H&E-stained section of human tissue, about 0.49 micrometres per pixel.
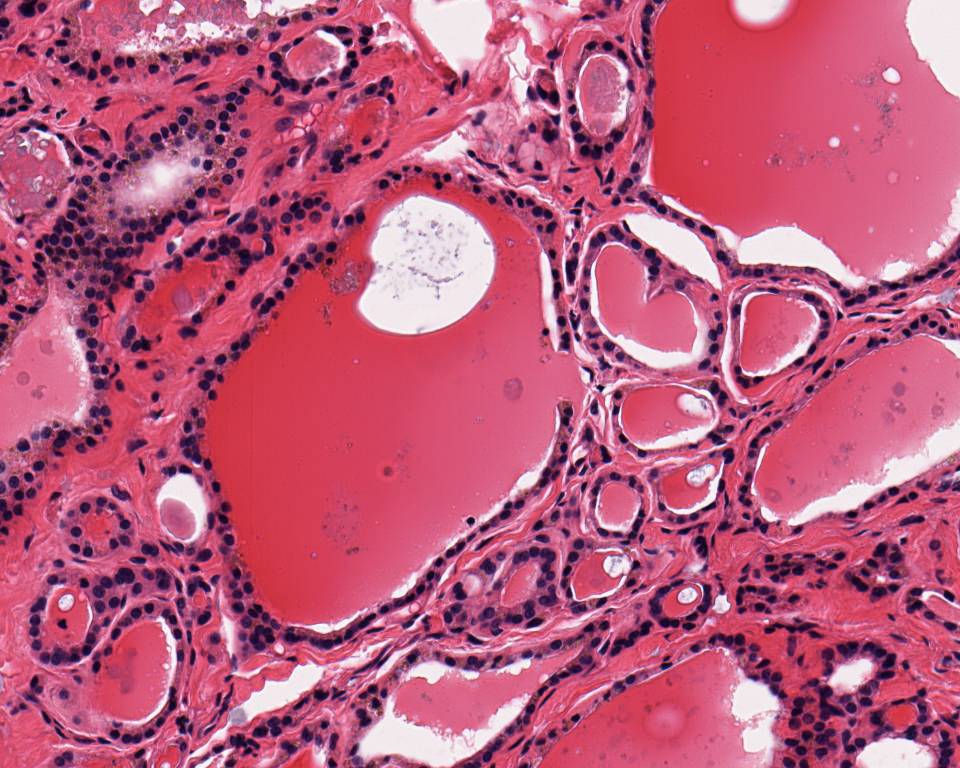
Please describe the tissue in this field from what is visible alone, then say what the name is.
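Closed, rounded follicles of widely varying size sit in stroma across the field. The largest, central follicle is filled with homogeneous deep pink colloid. Each follicle is lined by a single layer of flattened to low cuboidal cells whose small, round, dark nuclei do not overlap. This tissue is thyroid.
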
